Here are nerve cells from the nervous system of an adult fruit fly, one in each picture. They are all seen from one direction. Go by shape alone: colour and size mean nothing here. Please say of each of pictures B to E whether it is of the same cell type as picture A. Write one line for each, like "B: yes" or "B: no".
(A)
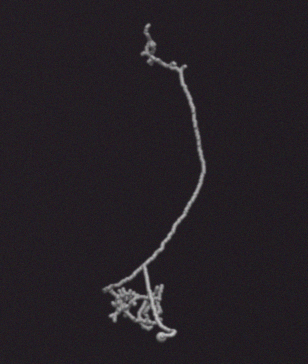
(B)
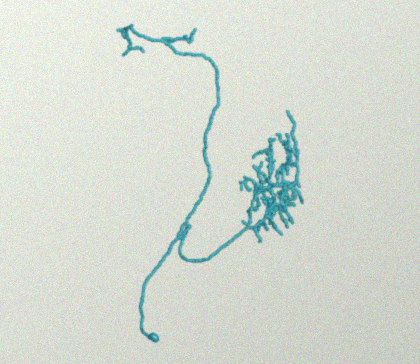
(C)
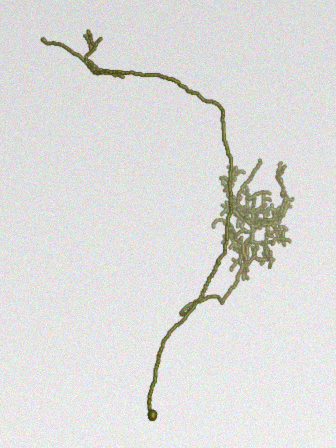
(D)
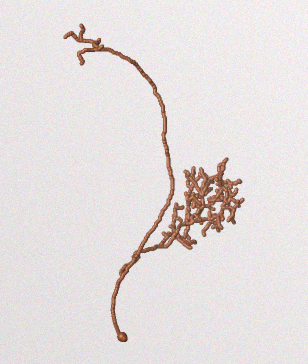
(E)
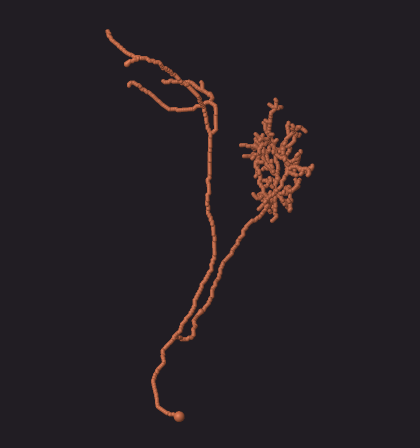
B: no
C: no
D: no
E: no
